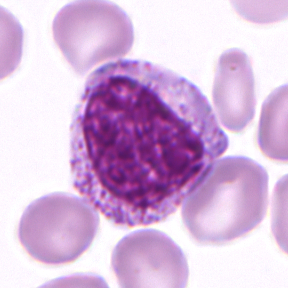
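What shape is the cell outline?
A rounded triangle, with a blunt corner pointing to the right.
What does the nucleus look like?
It is one unlobed mass filling most of the cell, with no distinct nucleoli.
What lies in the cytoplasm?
Fine dark purple granules are scattered throughout it and are most visible near its edge.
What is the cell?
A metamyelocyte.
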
